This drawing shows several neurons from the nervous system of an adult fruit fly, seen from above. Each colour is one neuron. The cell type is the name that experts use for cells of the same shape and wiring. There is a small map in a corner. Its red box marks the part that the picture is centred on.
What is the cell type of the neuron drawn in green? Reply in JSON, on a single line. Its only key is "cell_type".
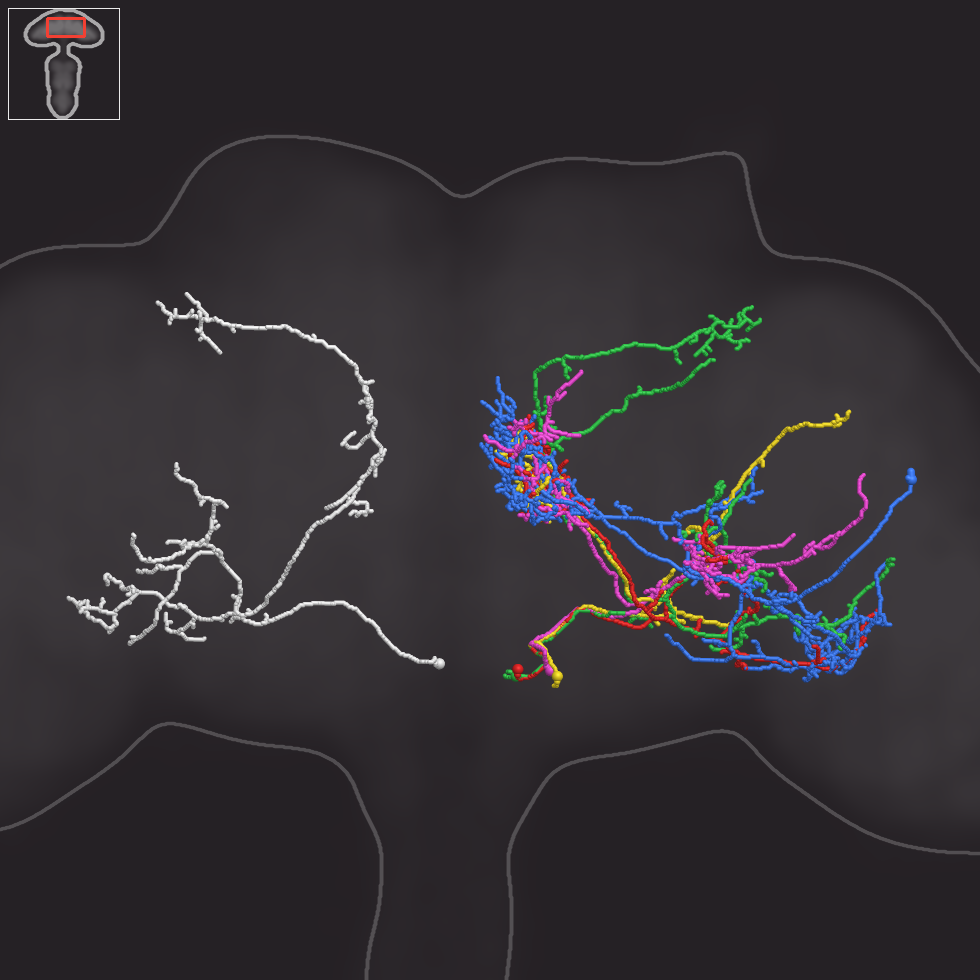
{"cell_type": "SMP328_b"}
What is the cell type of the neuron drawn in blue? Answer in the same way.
{"cell_type": "SMP200"}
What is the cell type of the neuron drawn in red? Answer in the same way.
{"cell_type": "SMP331"}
